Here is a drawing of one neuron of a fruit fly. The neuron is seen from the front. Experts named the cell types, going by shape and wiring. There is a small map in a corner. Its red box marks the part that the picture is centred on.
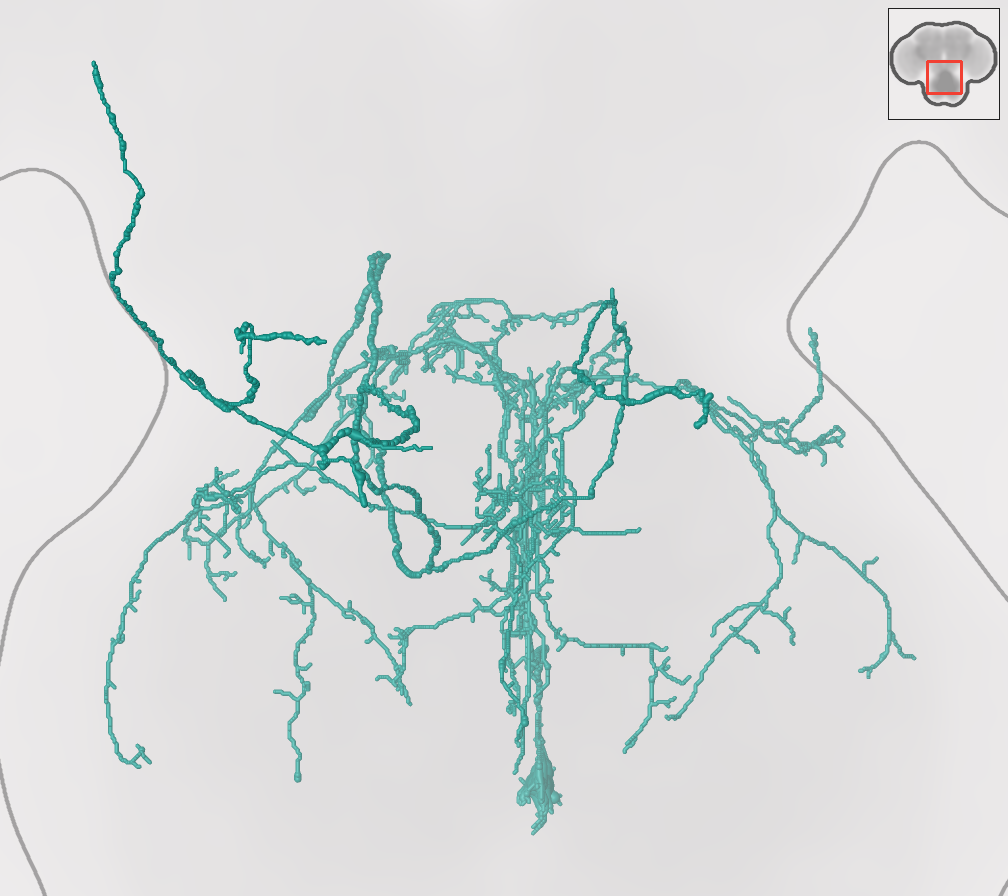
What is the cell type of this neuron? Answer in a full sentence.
The cell type is EA00B007.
